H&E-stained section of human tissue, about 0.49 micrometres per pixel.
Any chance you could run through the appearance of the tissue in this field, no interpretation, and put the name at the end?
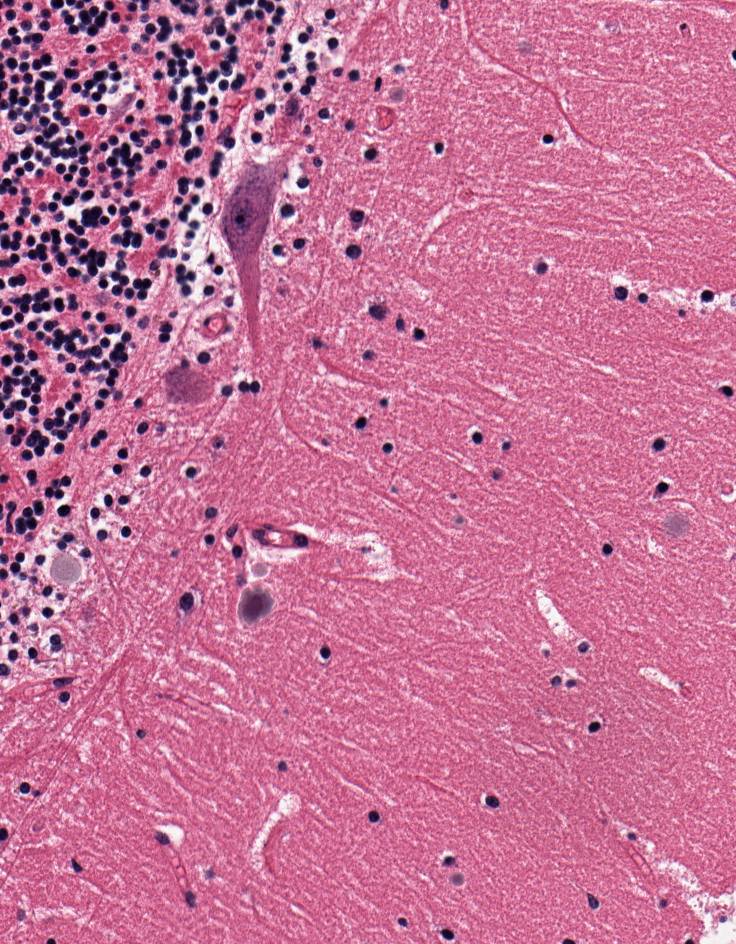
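Item one: a band of densely packed dark nuclei fills the upper-left; the rest is broad, pale pink and sparsely cellular. Item two: these crowded nuclei are small, round, darkly staining, with scant visible cytoplasm. Item three: the pink zone is finely fibrillar, holding widely scattered small dark round nuclei and thin-walled, narrow-lumened capillaries. Last, the name: cerebellum.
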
